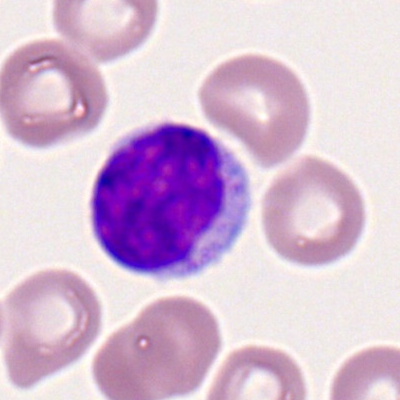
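Lymphocyte, central cell of a stained human blood smear. Outline round and smooth. Nucleus fills most of the cell. Cytoplasm a narrow pale blue rim, no vacuoles seen.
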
